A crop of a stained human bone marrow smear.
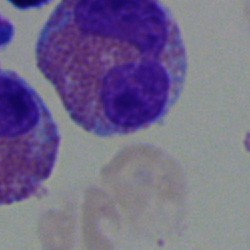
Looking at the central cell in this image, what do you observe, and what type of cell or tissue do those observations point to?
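Slightly out of focus, the picture shows a cell whose nucleus stains deep purple. A pale bluish zone lies at the lower edge of its cytoplasm. Beside it on the left is another granular nucleated cell. The central cell is an eosinophil.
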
